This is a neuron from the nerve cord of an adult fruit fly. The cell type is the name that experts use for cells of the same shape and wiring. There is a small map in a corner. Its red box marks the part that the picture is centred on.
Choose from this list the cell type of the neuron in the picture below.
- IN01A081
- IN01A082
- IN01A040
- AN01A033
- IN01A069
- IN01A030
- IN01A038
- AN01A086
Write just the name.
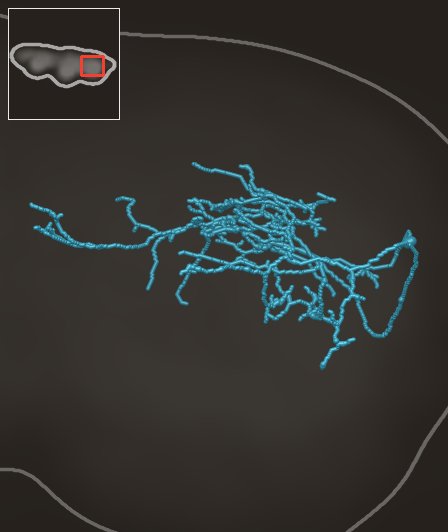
IN01A069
